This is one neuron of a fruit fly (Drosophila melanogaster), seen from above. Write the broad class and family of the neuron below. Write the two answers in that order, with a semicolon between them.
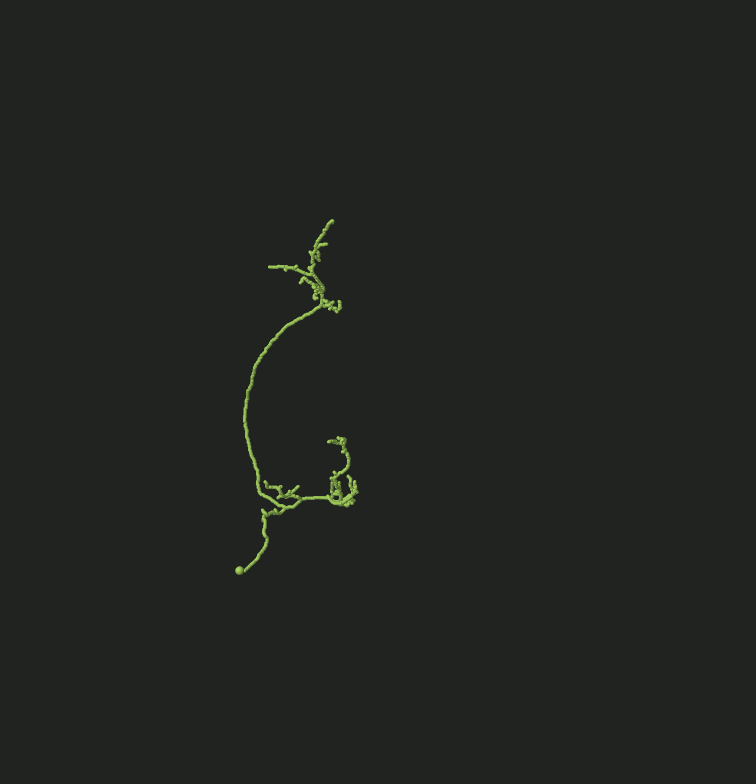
central-brain intrinsic neuron; hemilineage PSp1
